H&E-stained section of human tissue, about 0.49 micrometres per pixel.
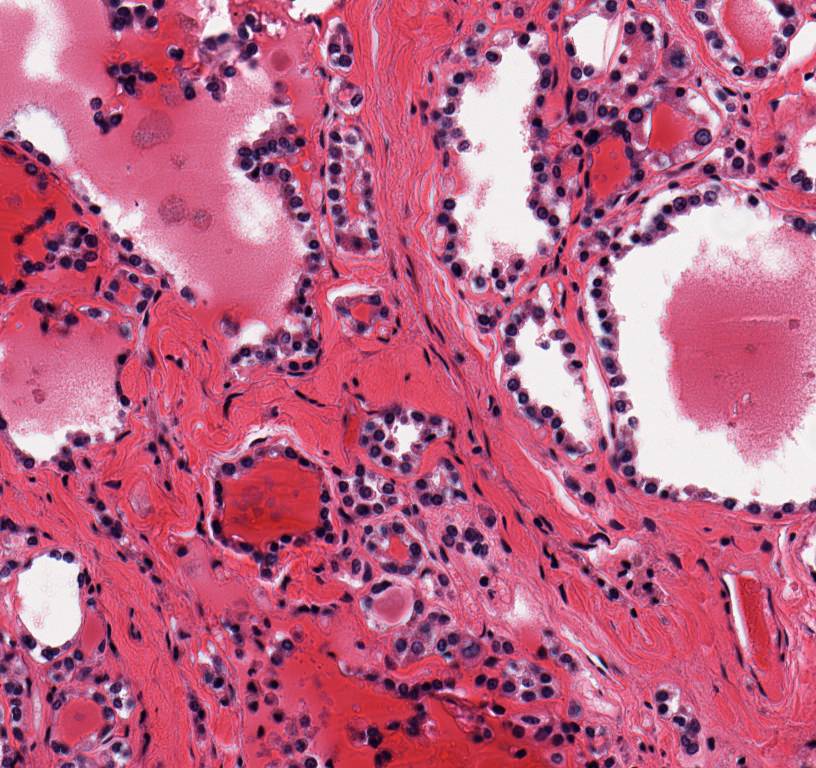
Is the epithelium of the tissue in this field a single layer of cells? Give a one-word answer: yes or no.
Yes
